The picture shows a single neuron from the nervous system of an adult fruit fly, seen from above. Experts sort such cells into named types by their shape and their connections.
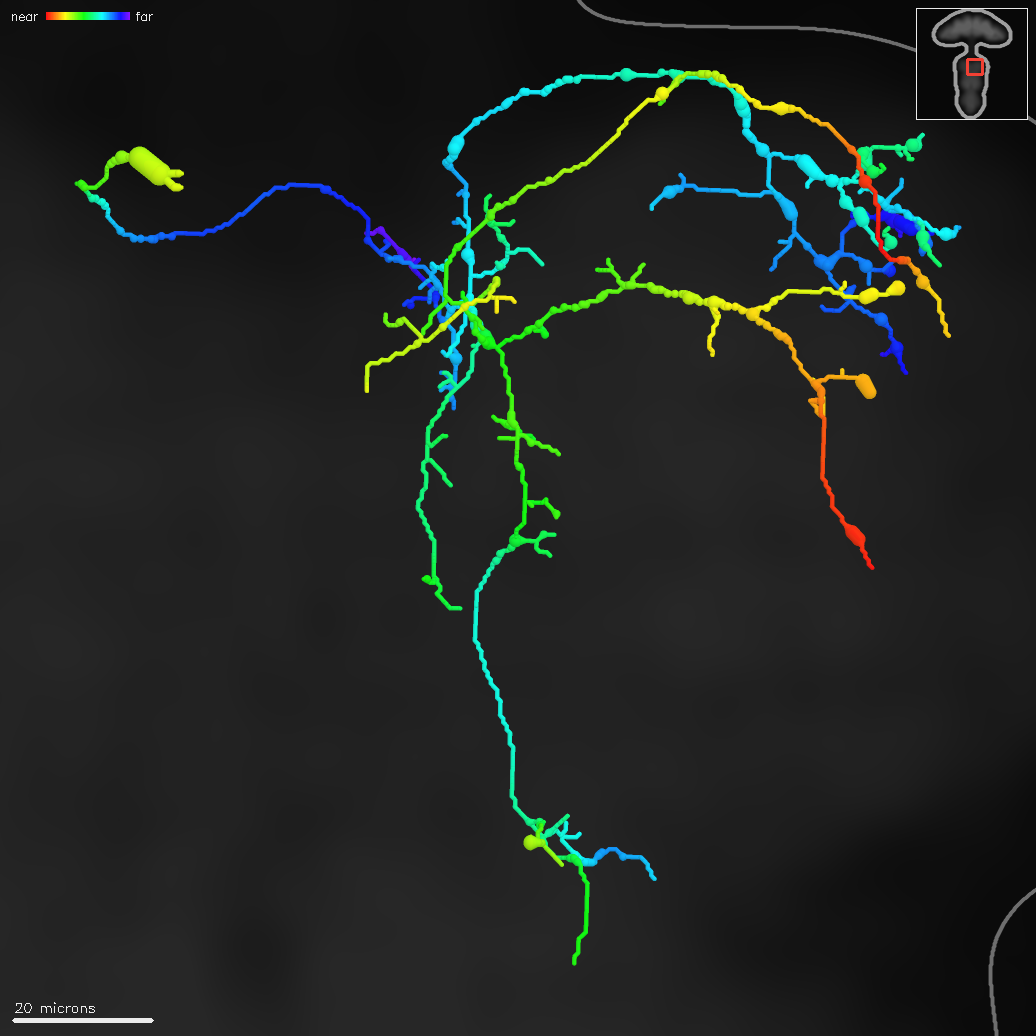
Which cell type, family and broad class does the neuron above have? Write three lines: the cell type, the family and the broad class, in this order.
IN01A063_c
hemilineage 01A
nerve-cord intrinsic neuron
